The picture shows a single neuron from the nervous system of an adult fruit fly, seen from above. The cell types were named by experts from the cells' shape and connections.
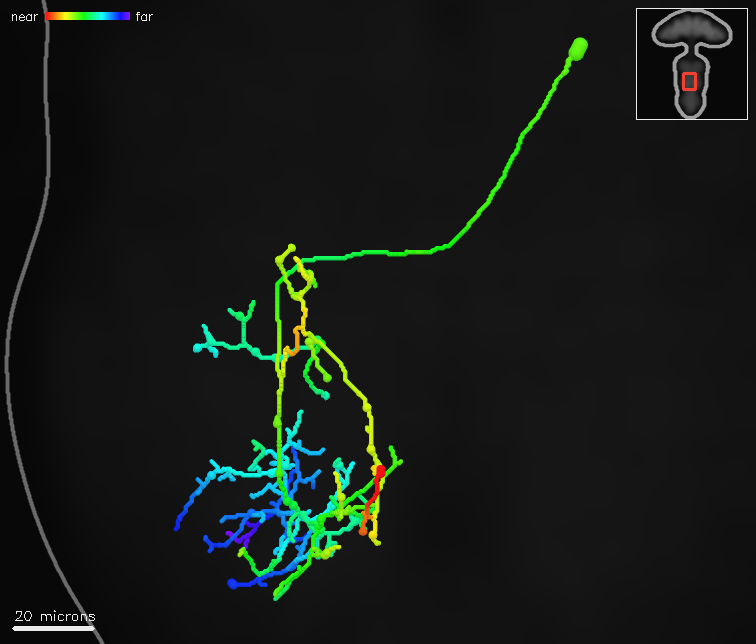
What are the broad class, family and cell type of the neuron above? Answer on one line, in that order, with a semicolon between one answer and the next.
nerve-cord intrinsic neuron; hemilineage 14A; IN14A099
